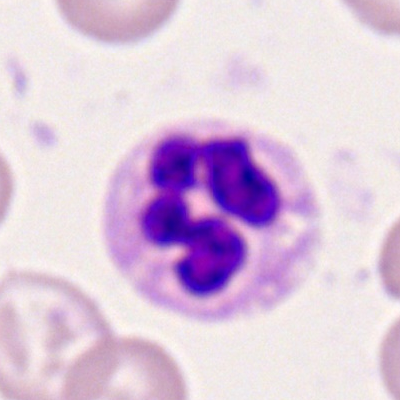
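Segmented neutrophil: round, smooth outline. Nucleus without visible nucleoli. Pale pinkish-lilac cytoplasm carrying fine, faint granules.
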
